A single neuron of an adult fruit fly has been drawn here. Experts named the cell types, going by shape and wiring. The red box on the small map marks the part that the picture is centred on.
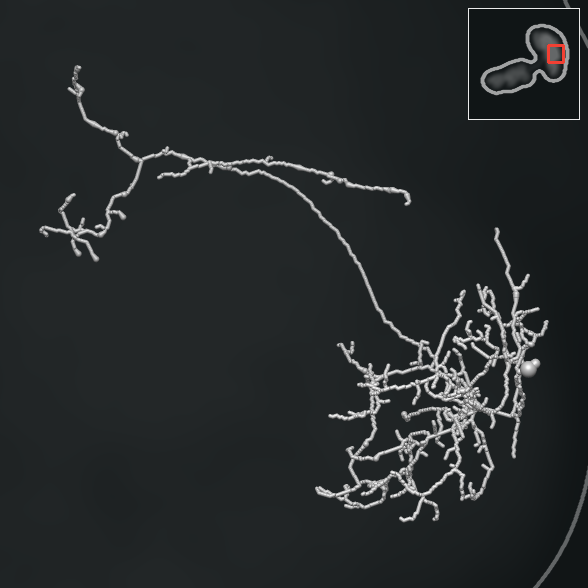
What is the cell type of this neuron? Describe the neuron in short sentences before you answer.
It lies in the brain. Dozens of branch ends can be seen. It is a central-brain intrinsic neuron. The cell type is AVLP198.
